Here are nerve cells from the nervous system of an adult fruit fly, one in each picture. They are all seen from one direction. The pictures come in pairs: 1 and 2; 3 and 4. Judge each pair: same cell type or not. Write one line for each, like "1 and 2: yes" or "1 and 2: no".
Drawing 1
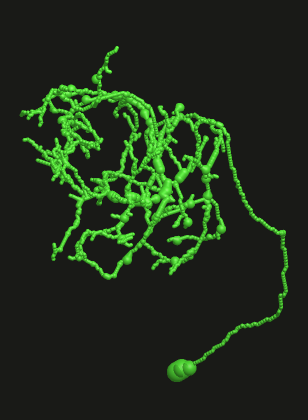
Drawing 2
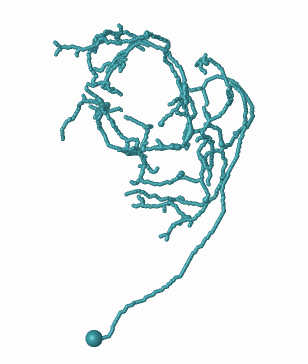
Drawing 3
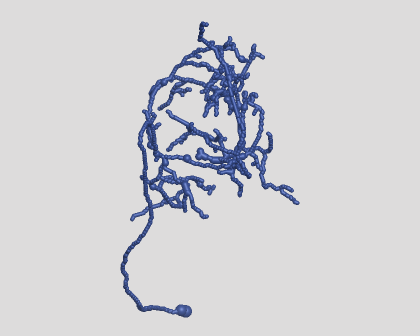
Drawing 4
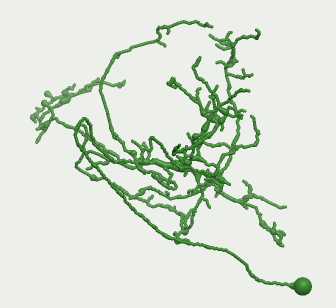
1 and 2: yes
3 and 4: no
